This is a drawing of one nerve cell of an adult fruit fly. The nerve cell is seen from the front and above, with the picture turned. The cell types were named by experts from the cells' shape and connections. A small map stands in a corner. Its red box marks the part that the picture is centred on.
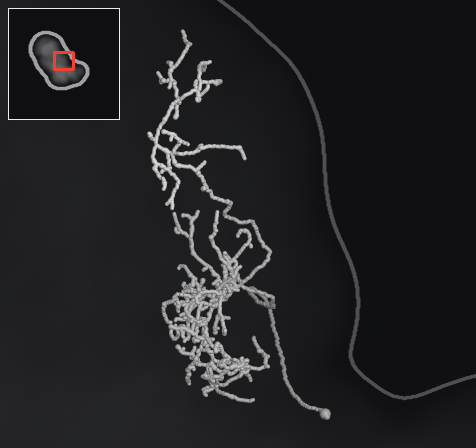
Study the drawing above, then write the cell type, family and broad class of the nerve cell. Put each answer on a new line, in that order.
CB2026
hemilineage LHp1
central-brain intrinsic neuron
